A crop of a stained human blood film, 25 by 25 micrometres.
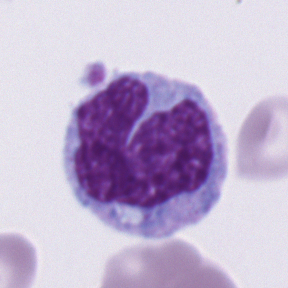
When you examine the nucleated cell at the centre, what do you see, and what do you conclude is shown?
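See how the cell is roughly round, with a slightly uneven, faintly ruffled edge? A deep narrow cleft cuts down into its nucleus from the top, and the cytoplasm is pale greyish-blue with no coarse coloured granules. It's a monocyte.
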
